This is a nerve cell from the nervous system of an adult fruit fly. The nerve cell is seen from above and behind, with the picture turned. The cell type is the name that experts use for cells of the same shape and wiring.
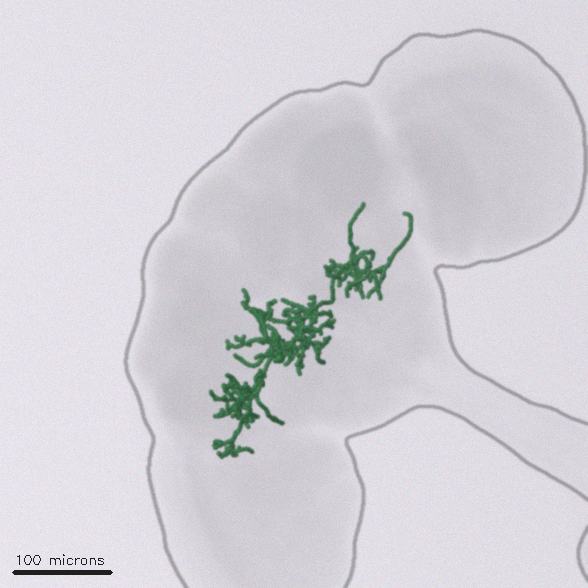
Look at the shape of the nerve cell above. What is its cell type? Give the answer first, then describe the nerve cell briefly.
Its cell type is PS272. Its broad class is central-brain intrinsic neuron. It lies in the brain. The cell body is in the middle of the picture. From top to bottom in the picture it spans about 250 microns.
